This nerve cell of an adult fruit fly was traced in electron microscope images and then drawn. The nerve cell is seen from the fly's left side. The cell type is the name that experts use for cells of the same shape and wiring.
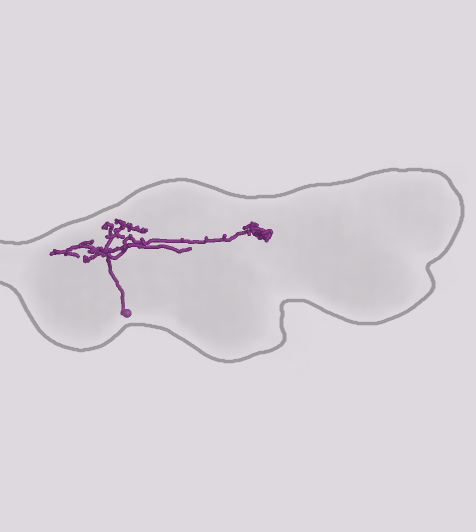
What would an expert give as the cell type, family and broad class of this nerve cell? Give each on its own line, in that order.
IN06B082
hemilineage 06B
nerve-cord intrinsic neuron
